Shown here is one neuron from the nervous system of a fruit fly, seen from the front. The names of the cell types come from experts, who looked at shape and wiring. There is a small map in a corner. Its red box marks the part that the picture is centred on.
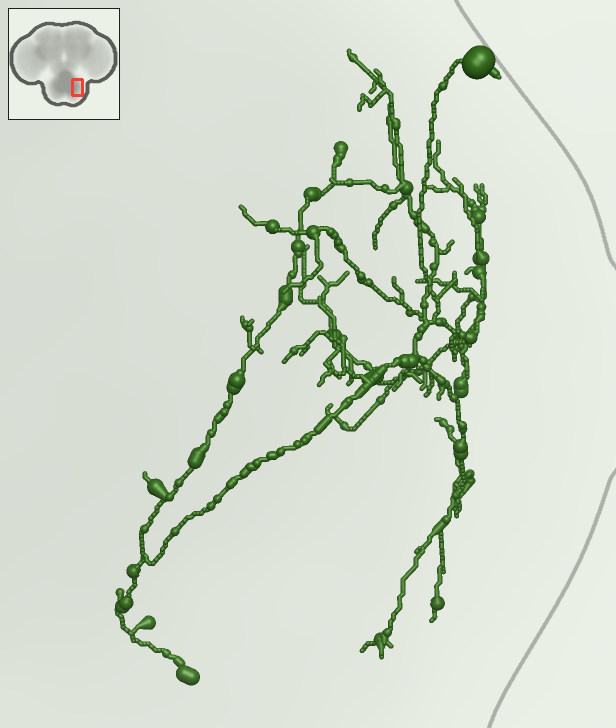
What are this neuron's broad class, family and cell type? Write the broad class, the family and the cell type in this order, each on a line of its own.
nerve-cord intrinsic neuron
hemilineage 09A
IN09A066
